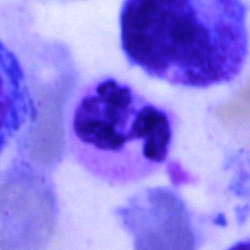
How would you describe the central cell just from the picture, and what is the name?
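Outline roughly round. Nucleus divided into several lobes, placed in the upper part of the cell, with more cytoplasm below it. Chromatin dense, dark purple. This is a segmented neutrophil.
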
